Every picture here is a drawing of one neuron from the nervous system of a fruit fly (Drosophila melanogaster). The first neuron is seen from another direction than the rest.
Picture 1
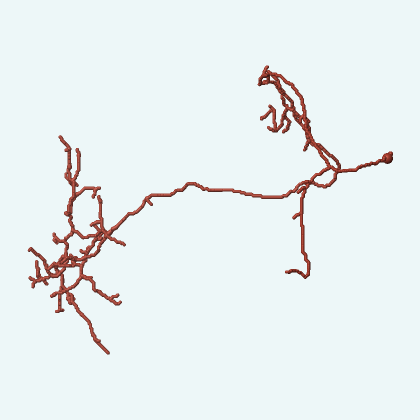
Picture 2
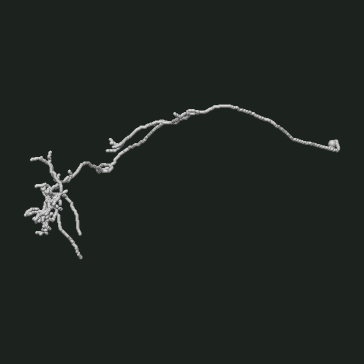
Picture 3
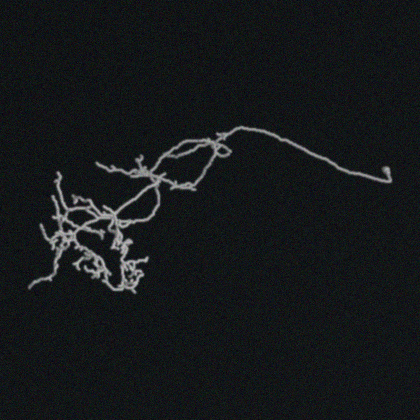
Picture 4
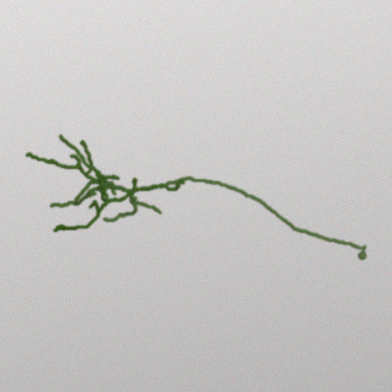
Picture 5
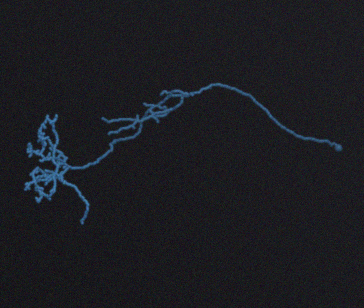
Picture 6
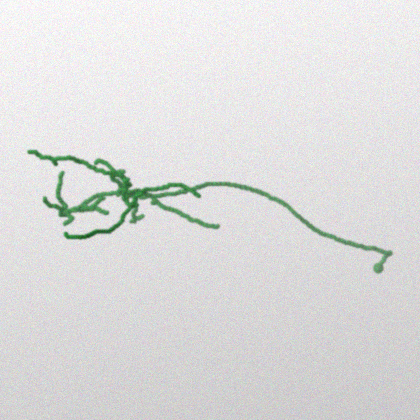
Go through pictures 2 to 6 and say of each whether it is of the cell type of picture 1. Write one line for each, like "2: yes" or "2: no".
2: yes
3: yes
4: no
5: yes
6: no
